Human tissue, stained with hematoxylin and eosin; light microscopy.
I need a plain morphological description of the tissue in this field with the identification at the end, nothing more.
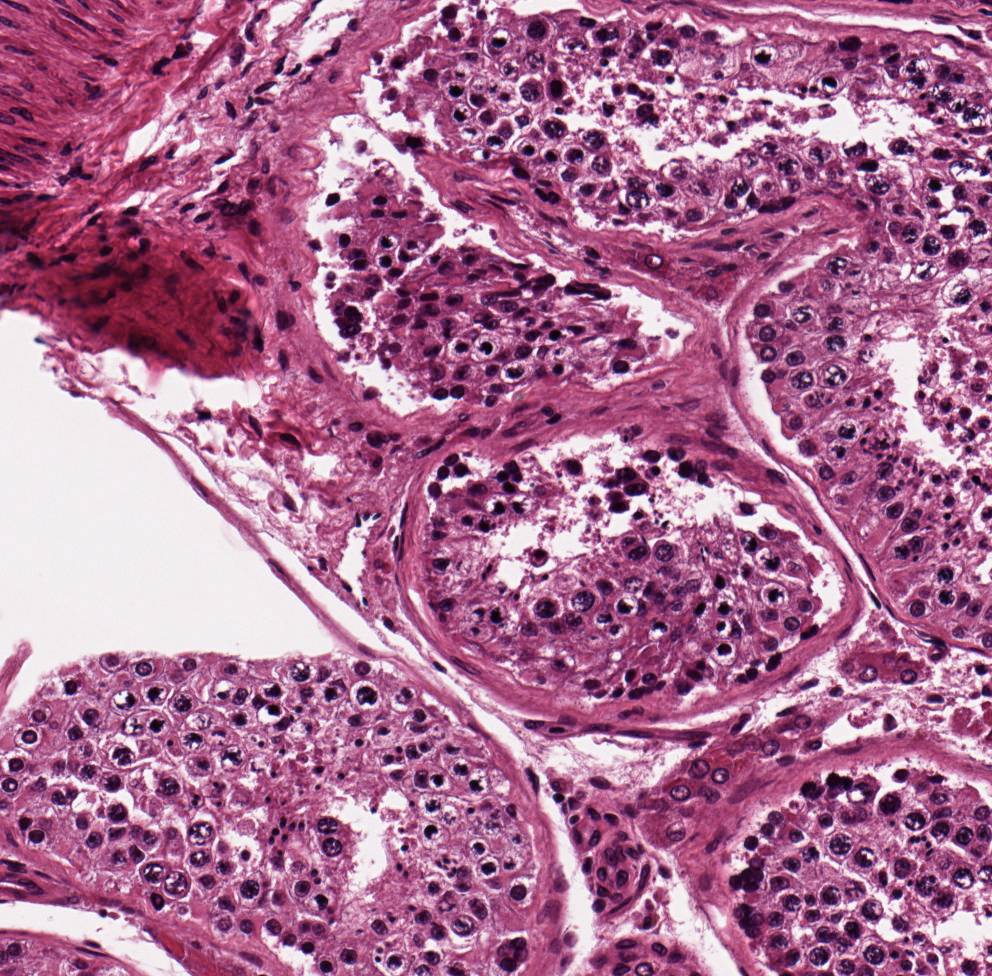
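So: rounded to oval tubules, cut across, with narrow connective tissue between. Each packed with many cell layers, not a single layer. Centres hold small irregular clefts and scattered small dark condensed nuclei, no open lumen. Thin pink boundary, flattened elongated nuclei. This is testis.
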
